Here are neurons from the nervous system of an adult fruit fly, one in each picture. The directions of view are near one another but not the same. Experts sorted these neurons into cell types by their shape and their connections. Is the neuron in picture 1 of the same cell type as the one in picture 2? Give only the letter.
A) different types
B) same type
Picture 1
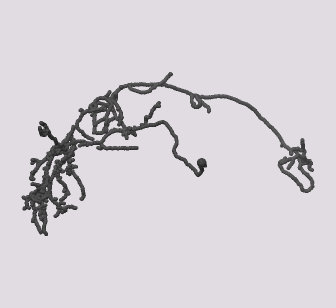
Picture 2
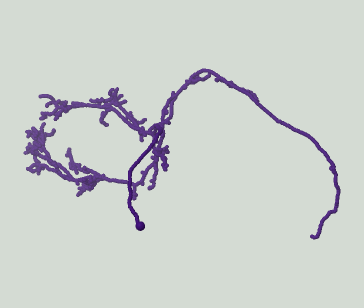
A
